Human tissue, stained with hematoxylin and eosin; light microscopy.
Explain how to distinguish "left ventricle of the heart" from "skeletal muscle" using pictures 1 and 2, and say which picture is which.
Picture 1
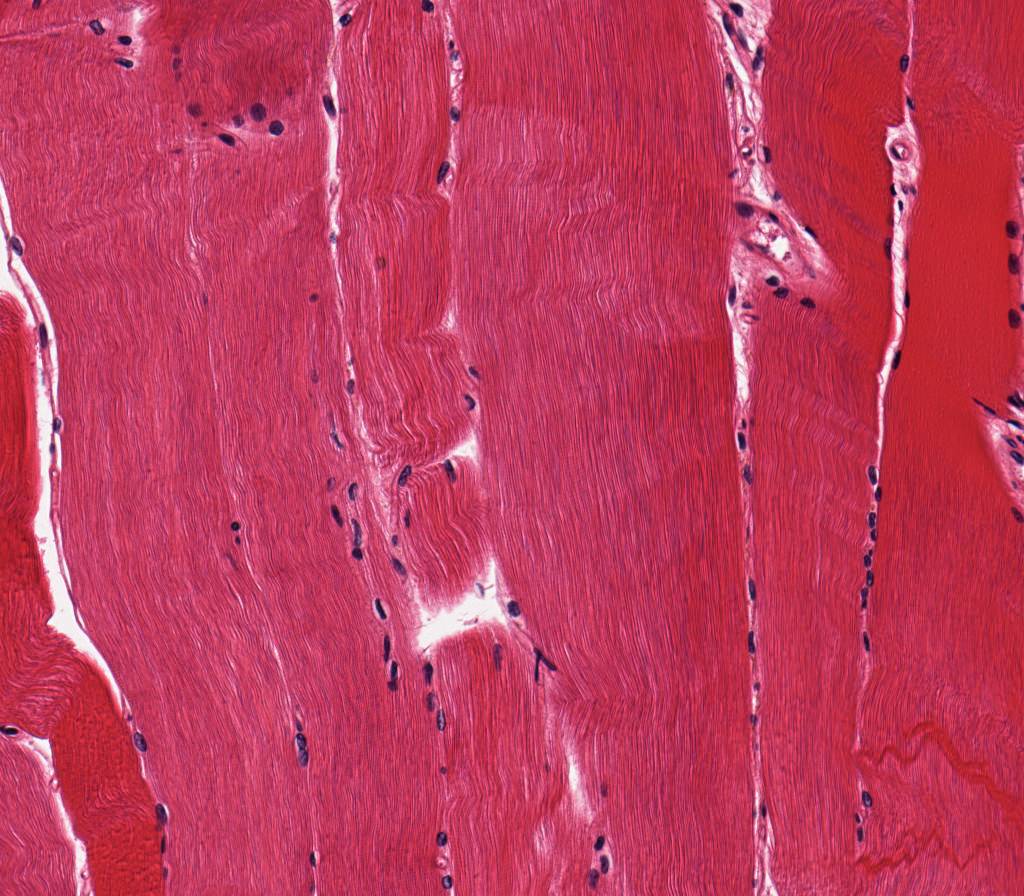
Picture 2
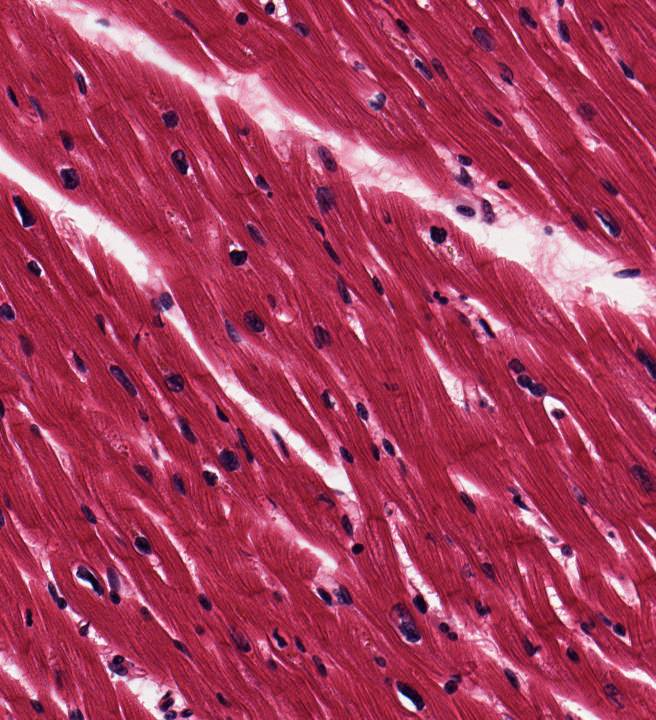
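The first picture is skeletal muscle; the second is the left ventricle of the heart. Arrangement: in skeletal muscle the fibres lie side by side as separate, unbranched bands, whereas in the left ventricle the fibres branch and join their neighbours.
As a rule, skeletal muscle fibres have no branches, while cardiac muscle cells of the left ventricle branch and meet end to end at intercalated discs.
Nuclei: the skeletal muscle nuclei lie at the fibre edges, mostly as dark, flattened ovals elongated along the fibres, whereas the cardiac muscle nuclei are oval and central.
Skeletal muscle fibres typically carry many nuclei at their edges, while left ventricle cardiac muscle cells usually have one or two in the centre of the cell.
Similarity: in both, the cytoplasm is deeply eosinophilic and marked by fine lines running along the fibres. In the left ventricle the narrow spaces between fibres also hold scattered small, dark, elongated interstitial cell nuclei.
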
